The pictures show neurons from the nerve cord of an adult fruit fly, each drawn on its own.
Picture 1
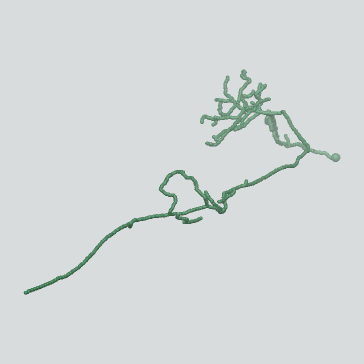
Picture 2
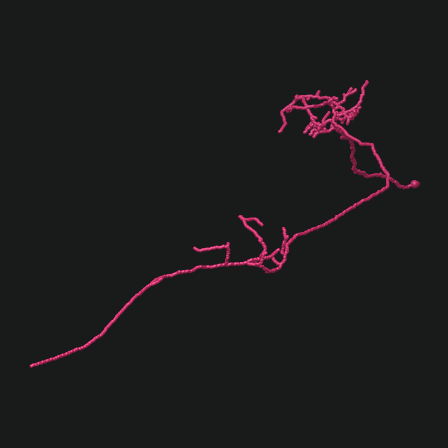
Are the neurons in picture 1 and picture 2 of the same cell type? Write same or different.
same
